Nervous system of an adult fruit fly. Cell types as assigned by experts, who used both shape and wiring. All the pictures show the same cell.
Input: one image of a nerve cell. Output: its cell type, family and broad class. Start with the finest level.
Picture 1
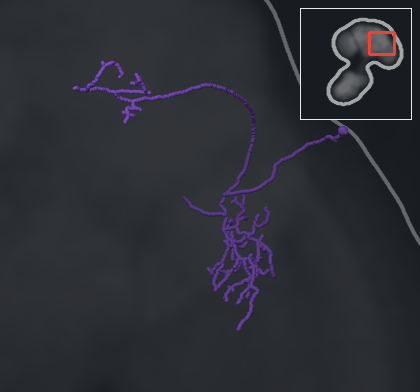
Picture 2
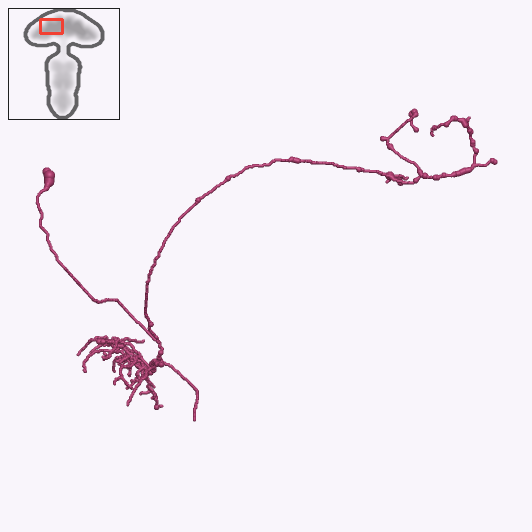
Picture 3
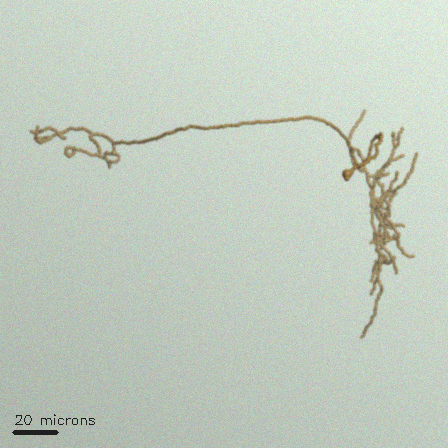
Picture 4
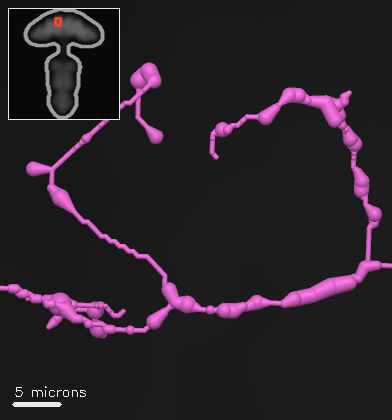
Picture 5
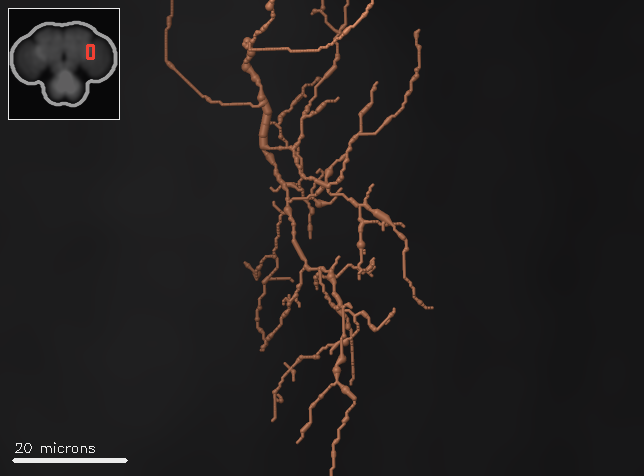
LC33; hemilineage SLPa&l1_lateral; visual projection neuron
